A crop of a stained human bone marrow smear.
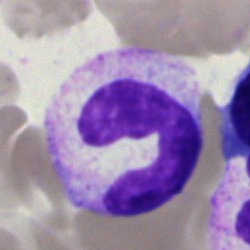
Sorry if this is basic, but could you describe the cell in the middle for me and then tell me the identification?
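Notice first the smooth, round outline of this cell. Its nucleus forms a curved band bent into a C-shape that opens toward the left, and the band is unbroken rather than pinched into separate lobes. The chromatin is dense and dark purple, with coarse clumping. This cell is a band neutrophil.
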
